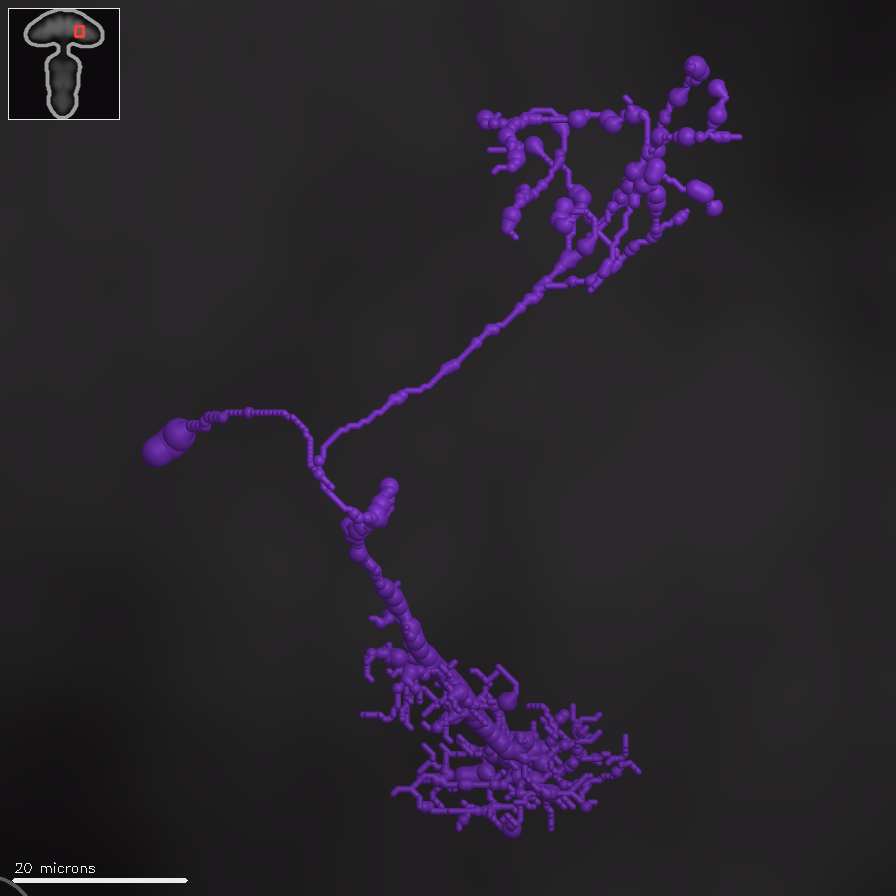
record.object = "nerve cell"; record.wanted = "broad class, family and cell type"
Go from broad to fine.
visual projection neuron; hemilineage VPNv1; LC17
